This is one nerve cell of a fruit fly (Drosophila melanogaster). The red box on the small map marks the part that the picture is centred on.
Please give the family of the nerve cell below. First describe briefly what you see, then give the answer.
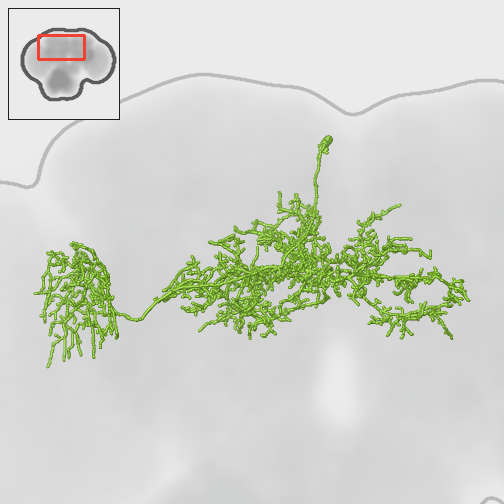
As drawn here it is wider than it is tall. It is a visual centrifugal neuron. Its family is LoVC.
